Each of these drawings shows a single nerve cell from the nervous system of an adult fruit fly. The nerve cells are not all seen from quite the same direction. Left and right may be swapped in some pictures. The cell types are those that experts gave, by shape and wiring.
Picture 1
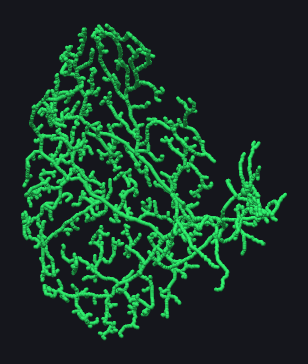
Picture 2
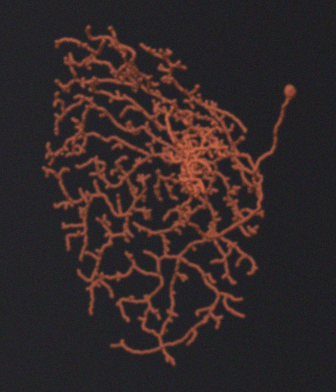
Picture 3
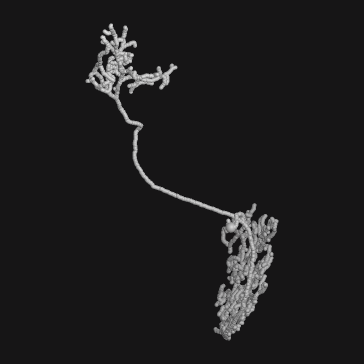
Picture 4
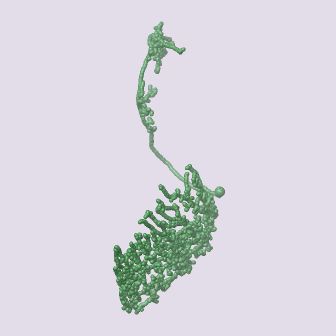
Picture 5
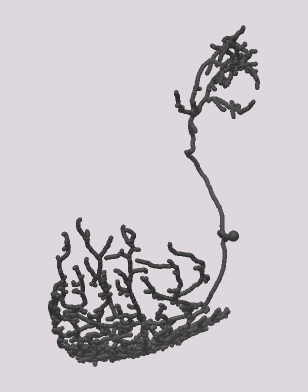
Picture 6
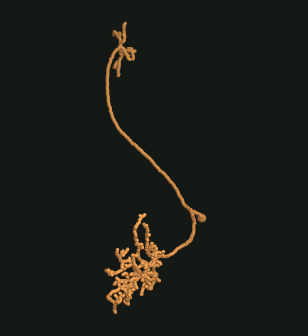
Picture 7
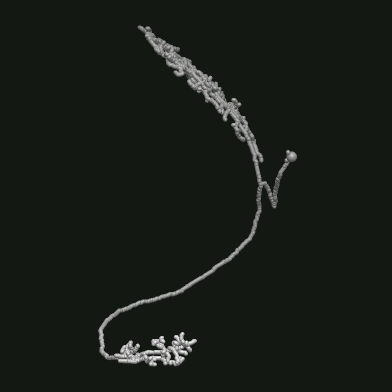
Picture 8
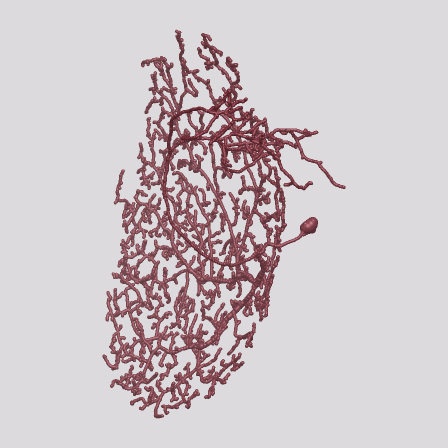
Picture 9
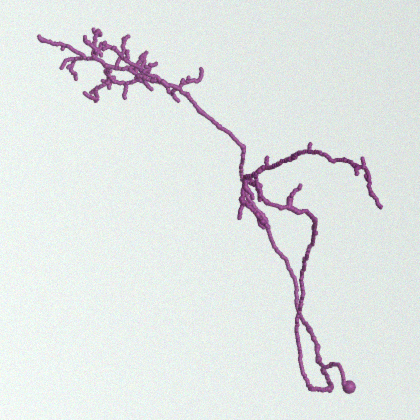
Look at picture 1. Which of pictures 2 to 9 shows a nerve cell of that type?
5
